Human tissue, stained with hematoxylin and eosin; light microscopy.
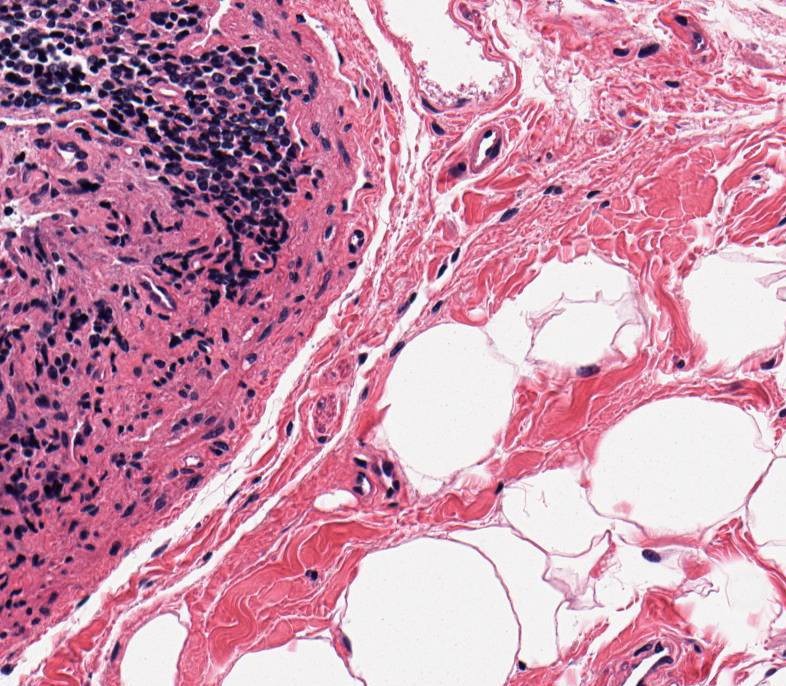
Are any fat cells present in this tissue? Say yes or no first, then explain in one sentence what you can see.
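Yes. Adipocytes appear as large empty rounded spaces with thin membranes in the right half of the field.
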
